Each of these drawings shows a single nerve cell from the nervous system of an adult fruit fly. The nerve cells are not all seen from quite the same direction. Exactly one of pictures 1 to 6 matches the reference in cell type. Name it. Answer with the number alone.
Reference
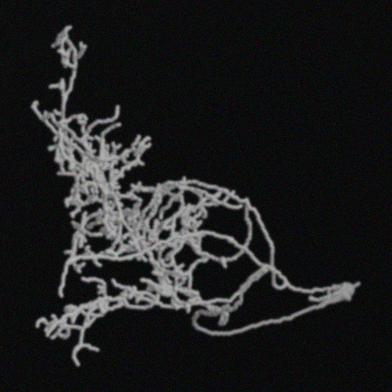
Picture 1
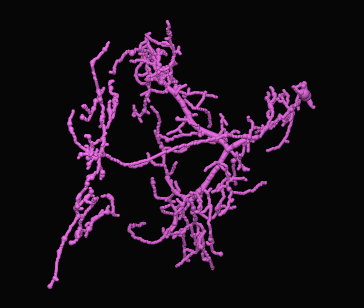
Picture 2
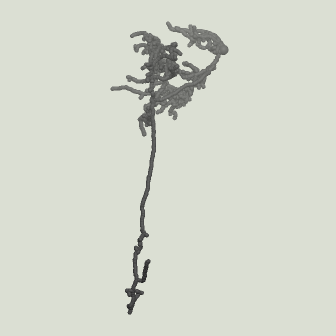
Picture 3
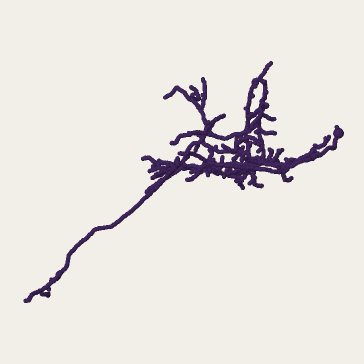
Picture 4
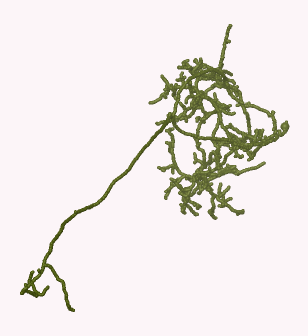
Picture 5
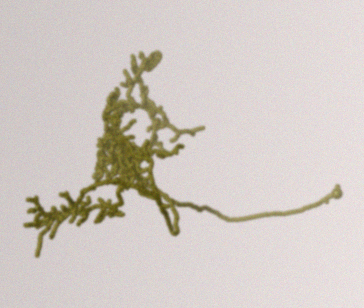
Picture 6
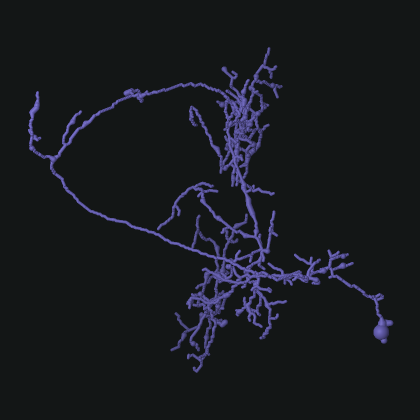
5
